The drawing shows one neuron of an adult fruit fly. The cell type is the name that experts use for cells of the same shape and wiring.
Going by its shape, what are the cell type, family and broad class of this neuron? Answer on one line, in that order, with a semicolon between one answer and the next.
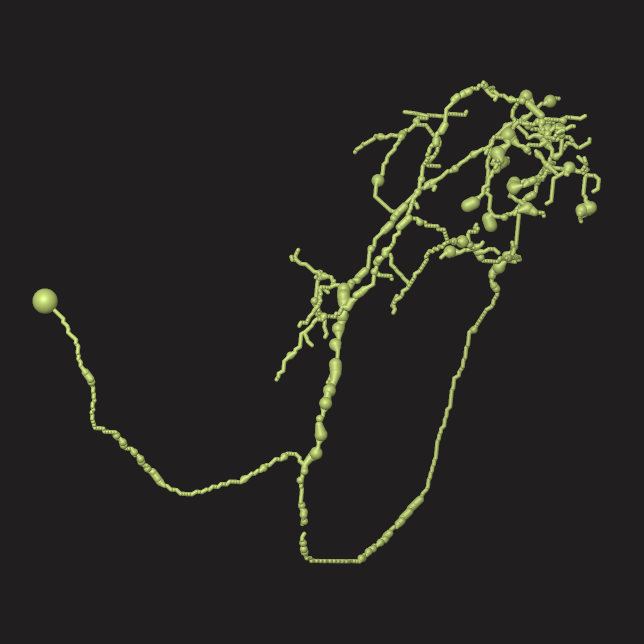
SLP027; hemilineage SLPal1; central-brain intrinsic neuron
